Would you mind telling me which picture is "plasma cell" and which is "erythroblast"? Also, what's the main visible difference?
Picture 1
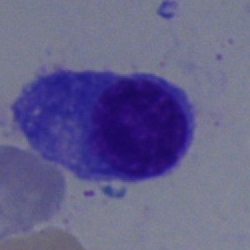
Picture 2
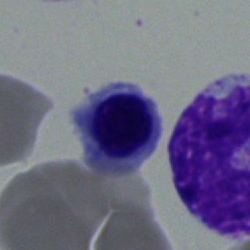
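Picture 1 is the plasma cell, picture 2 the erythroblast. The cytoplasm separates them most clearly: in the plasma cell it is abundant and deep blue, whereas in the erythroblast it forms only a pale blue rim around the nucleus.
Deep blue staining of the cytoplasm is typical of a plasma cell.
The erythroblast's rim is wider on the left and lower side than on the upper right, and no granules are visible in it. In shape, the plasma cell is oval and longer from left to right than from top to bottom, while the erythroblast has a slightly irregular outline with a small bulge at the upper left. Both share dense chromatin, dark purple in the plasma cell and very dark purple in the erythroblast, and neither shows a nucleolus.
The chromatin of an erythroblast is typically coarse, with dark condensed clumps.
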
